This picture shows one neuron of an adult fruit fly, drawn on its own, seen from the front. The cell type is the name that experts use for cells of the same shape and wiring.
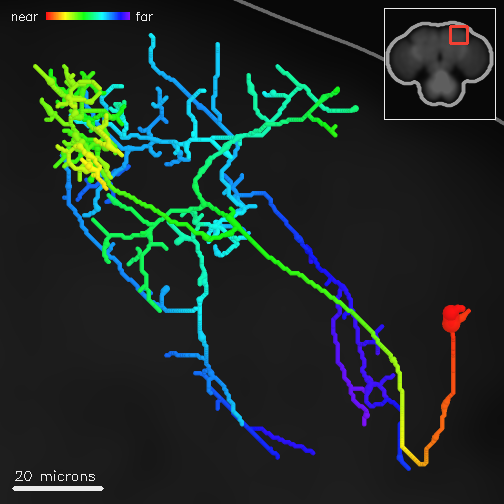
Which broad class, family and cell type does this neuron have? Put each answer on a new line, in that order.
central-brain intrinsic neuron
hemilineage SLPal3_and_SLPal4_dorsal
SLP171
